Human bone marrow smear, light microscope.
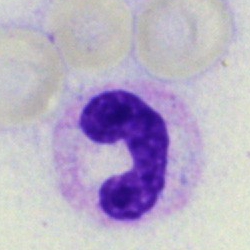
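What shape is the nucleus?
A curved band, like a letter C, with its open side facing left.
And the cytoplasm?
Plenty of it, pale pink, holding fine pinkish-lilac granules.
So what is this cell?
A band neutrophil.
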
